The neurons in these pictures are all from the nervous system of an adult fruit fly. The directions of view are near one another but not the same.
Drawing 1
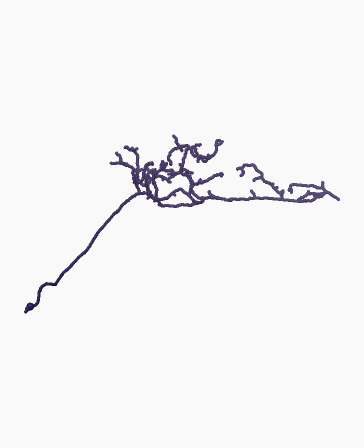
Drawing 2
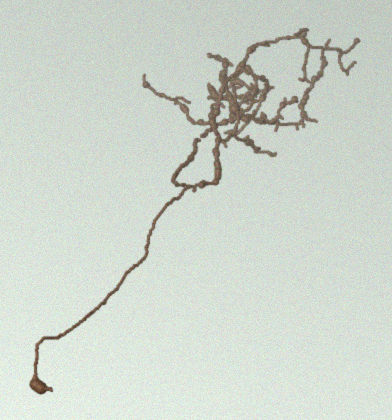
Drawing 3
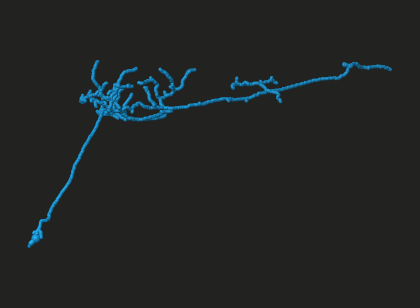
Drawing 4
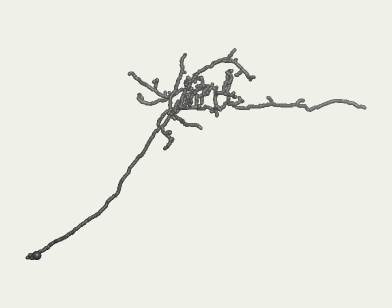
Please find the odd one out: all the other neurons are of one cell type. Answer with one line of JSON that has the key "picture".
{"picture": 2}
